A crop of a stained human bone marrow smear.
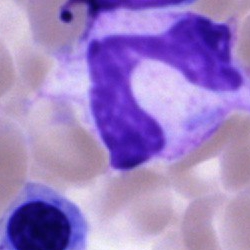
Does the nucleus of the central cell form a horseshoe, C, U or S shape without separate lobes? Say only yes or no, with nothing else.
Yes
